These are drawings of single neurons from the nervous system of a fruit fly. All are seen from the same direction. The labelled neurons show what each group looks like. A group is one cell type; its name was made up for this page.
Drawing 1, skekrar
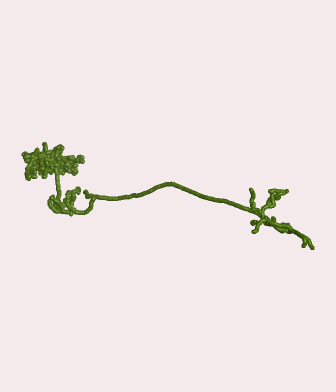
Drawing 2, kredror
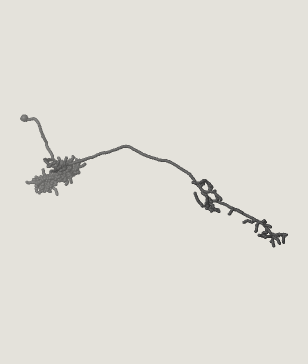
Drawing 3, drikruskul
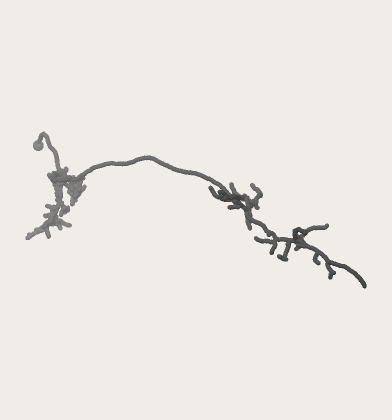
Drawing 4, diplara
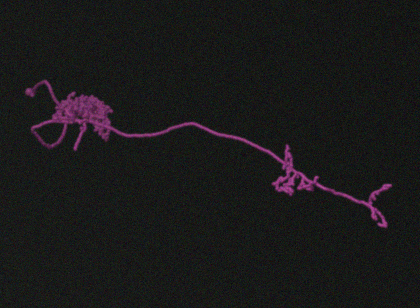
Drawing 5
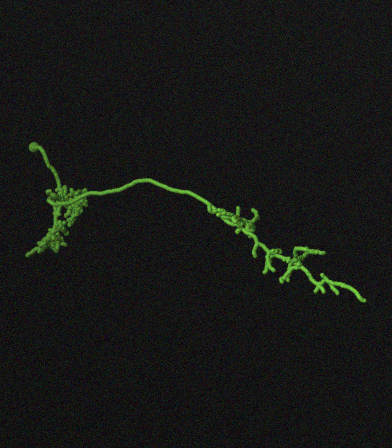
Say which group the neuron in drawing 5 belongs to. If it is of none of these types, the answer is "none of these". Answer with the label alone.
drikruskul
